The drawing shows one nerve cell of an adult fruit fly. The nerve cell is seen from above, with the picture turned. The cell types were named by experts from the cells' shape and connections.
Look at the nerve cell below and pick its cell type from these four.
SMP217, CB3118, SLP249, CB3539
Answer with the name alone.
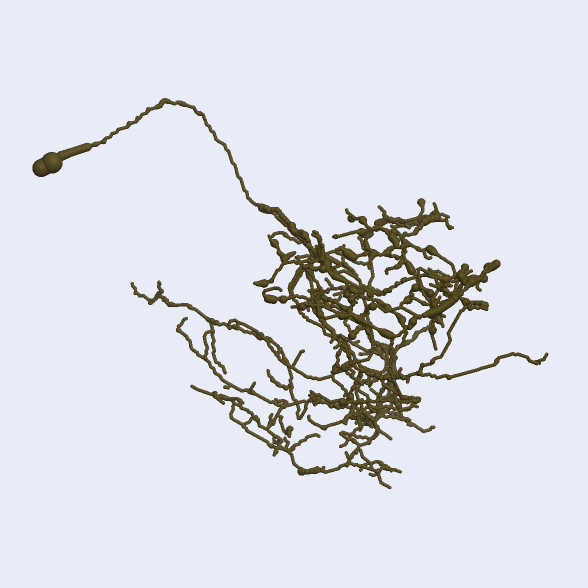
CB3539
